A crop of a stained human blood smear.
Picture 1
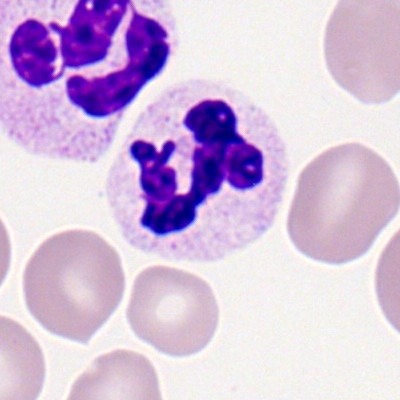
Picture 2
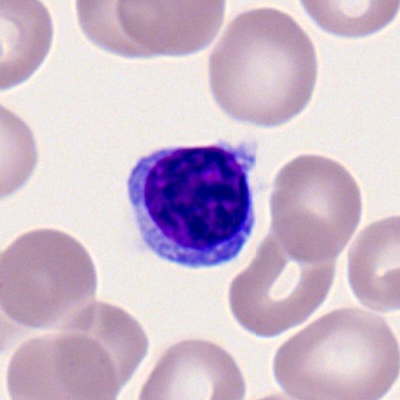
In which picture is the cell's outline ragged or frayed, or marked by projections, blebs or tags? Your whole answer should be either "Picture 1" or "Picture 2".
Picture 2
